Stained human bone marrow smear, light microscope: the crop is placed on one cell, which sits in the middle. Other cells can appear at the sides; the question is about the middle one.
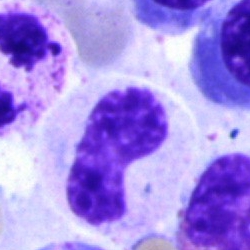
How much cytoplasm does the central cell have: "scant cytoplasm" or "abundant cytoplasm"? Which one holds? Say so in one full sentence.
The cytoplasm of this cell is abundant.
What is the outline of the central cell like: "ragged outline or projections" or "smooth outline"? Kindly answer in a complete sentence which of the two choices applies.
The outline of this cell is free of projections and smooth.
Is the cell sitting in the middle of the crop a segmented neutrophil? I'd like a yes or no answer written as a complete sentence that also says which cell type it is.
No, the label for the central cell is a band neutrophil, not a segmented neutrophil.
